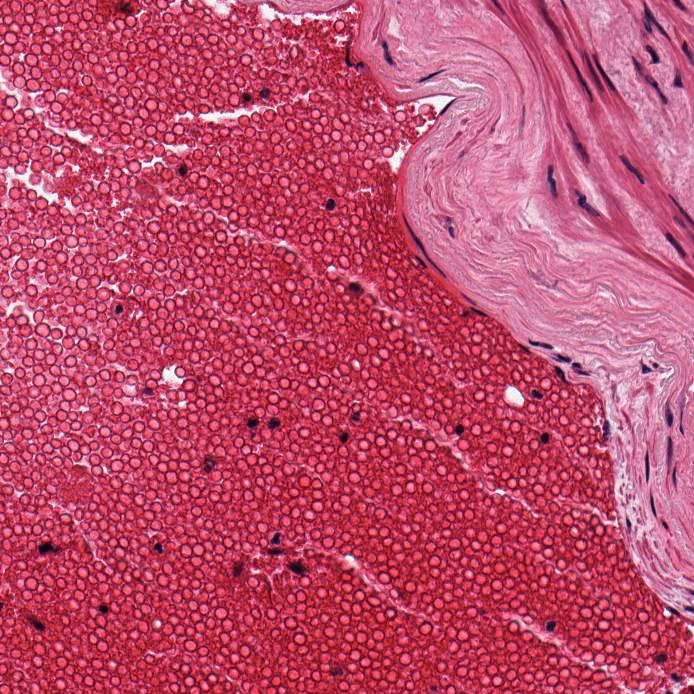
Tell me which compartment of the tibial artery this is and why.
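Blood in a vessel or clot fills most of the field, left and lower side. First, densely packed red blood cells, small round profiles, many paler-centred.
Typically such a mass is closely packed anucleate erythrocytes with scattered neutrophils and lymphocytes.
Next, only a few small dark-purple nuclei lie among them. Last, a pink fibrous band takes the upper right corner.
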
